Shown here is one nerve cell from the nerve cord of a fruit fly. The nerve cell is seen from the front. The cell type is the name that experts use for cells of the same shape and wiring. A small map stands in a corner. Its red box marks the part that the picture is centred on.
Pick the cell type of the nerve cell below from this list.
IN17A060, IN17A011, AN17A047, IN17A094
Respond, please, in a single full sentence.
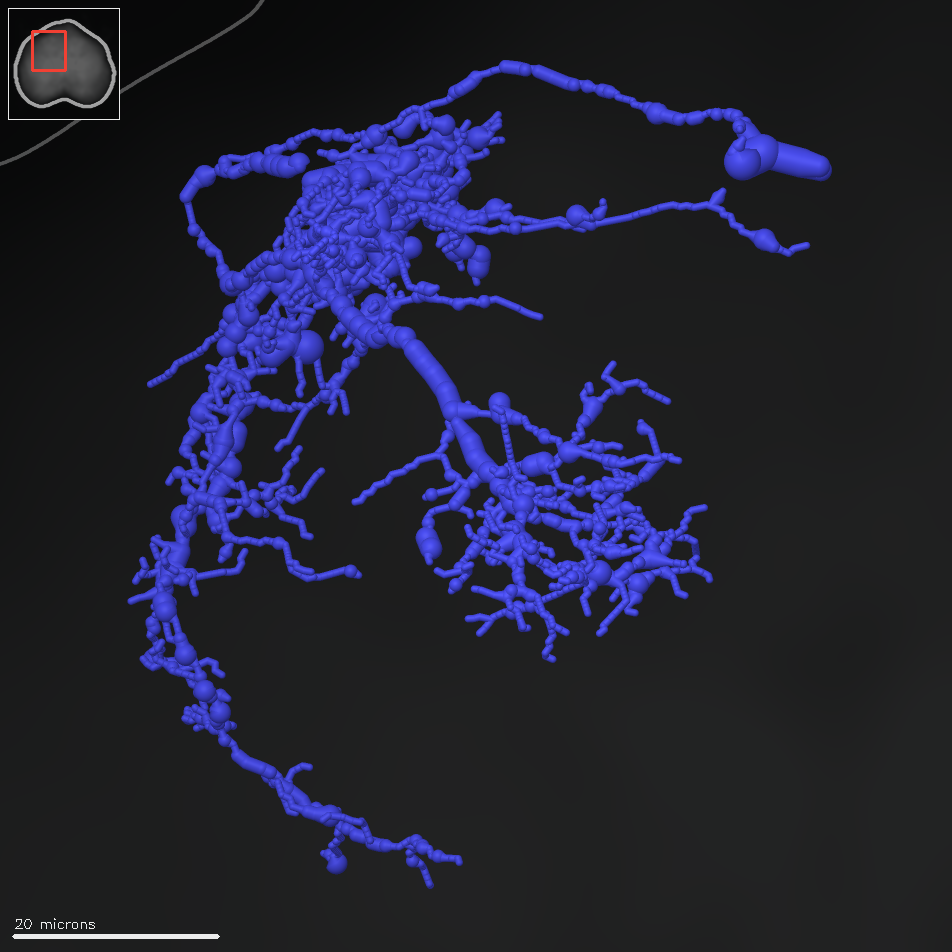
In the scheme of cell types, this nerve cell is IN17A060.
